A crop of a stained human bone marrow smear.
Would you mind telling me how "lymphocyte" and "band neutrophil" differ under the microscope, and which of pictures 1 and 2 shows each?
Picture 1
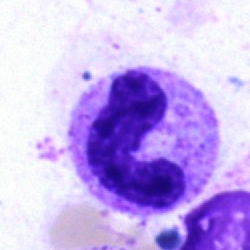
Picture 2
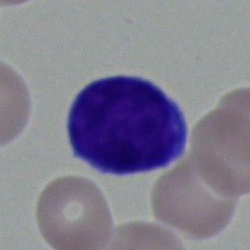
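Identity: picture 1 is the band neutrophil, picture 2 the lymphocyte. Outline: round with a smooth edge in the band neutrophil; round to slightly oval with a smooth edge in the lymphocyte. Nucleus: in the band neutrophil, a single curved band shaped like a C that opens toward the right; in the lymphocyte, a nucleus filling nearly the whole cell, with no distinct rim of cytoplasm around it.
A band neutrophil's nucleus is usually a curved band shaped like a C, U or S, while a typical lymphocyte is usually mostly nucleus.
Chromatin: dark purple and coarsely clumped in the band neutrophil; dense and stained dark purple almost evenly throughout in the lymphocyte.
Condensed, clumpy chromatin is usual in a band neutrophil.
Shared: neither cell shows nucleoli or vacuoles.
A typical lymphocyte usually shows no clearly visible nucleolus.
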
